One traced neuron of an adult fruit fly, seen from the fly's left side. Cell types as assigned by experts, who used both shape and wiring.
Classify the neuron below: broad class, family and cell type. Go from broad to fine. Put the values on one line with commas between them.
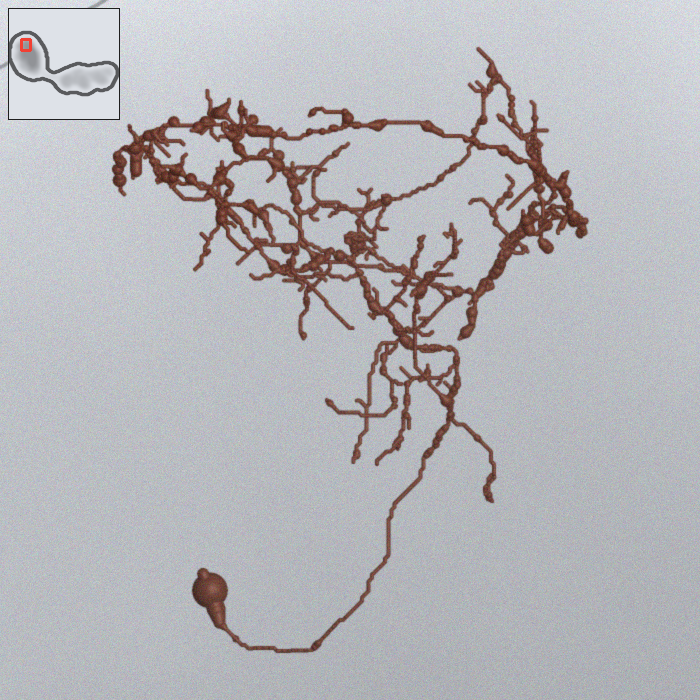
central-brain intrinsic neuron, hemilineage SLPal5, SLP099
